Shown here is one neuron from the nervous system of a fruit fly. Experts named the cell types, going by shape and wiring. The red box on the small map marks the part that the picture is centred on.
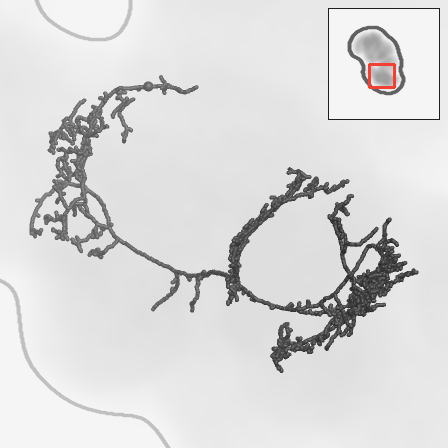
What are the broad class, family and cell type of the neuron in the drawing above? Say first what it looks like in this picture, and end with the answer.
Dozens of branch ends can be seen. In this view it is wider than it is tall. This is a nerve-cord intrinsic neuron. Its family is hemilineage 01A. It is of cell type IN01A031.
